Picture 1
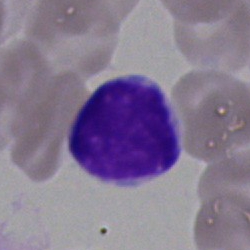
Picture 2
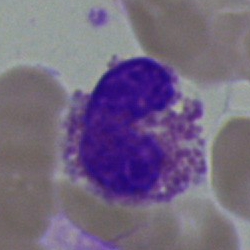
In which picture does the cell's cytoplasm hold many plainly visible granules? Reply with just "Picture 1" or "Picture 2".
Picture 2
